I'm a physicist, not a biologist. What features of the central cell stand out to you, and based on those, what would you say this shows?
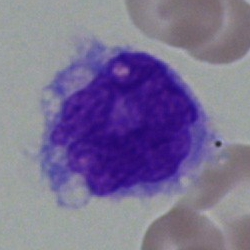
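Notice the irregular outline, ragged and frayed on the left. The nucleus, irregular and folded, fills most of the cell. A narrow pale blue rim of cytoplasm surrounds it. Small bubble-like blebs of cytoplasm project from the lower left edge. This is a monocyte.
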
